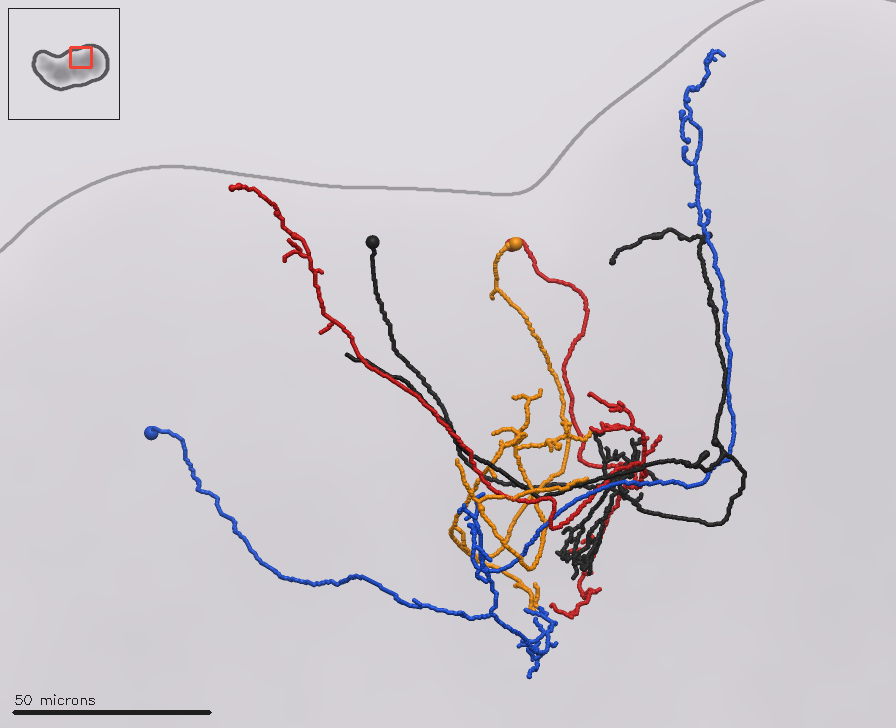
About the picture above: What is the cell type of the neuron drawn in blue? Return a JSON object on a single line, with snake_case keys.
{"cell_type": "FS4A"}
